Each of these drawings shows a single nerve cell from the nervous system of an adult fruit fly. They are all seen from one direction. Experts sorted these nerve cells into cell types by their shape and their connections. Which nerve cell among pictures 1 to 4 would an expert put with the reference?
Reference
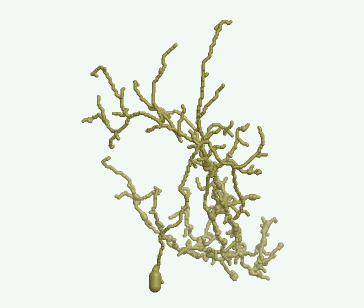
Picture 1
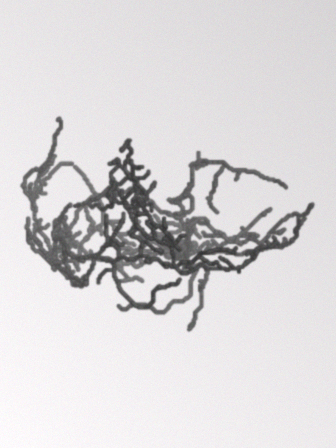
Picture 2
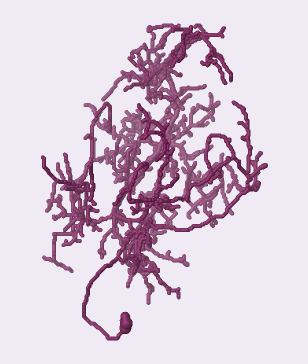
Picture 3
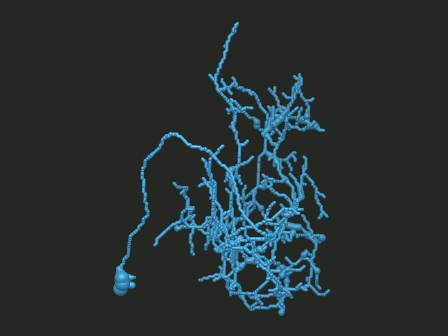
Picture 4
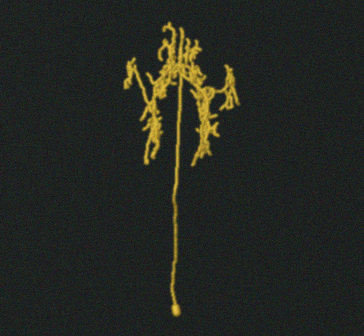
3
